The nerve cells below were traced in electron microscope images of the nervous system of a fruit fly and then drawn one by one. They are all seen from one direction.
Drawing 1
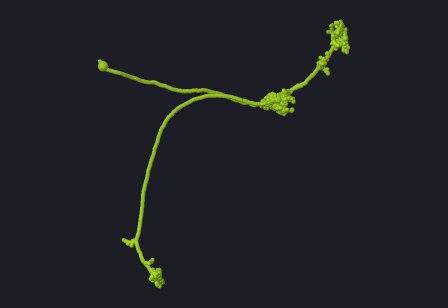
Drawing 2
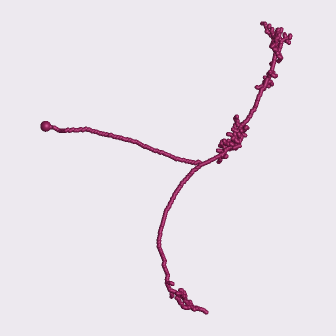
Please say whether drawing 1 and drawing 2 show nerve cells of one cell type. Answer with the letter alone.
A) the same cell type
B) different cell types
A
